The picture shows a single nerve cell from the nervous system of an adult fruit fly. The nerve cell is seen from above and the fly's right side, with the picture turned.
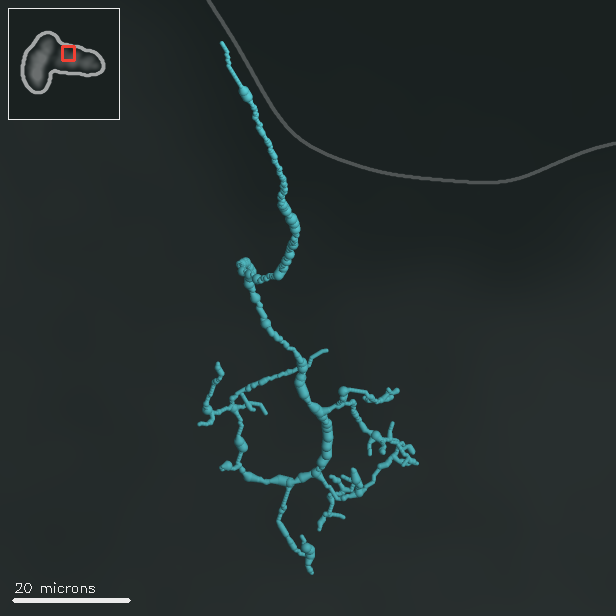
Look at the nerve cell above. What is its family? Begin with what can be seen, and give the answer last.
No cell body is drawn. By the scale bar it is about 95 microns tall in this view. Its broad class is sensory neuron entering the nerve cord. Its family is called class mechanosensory tactile.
